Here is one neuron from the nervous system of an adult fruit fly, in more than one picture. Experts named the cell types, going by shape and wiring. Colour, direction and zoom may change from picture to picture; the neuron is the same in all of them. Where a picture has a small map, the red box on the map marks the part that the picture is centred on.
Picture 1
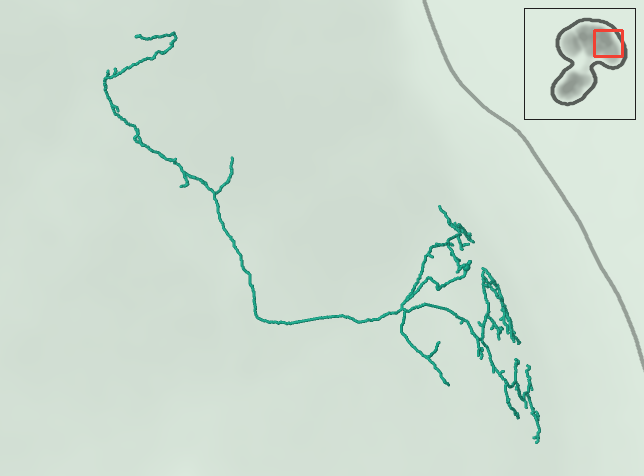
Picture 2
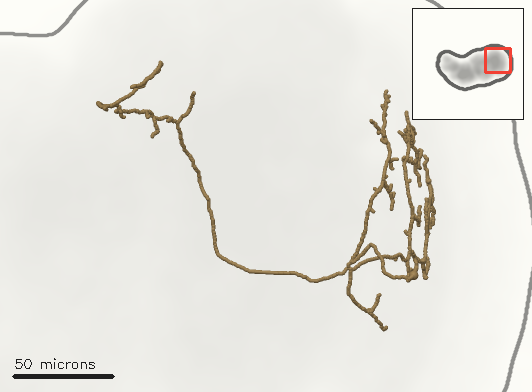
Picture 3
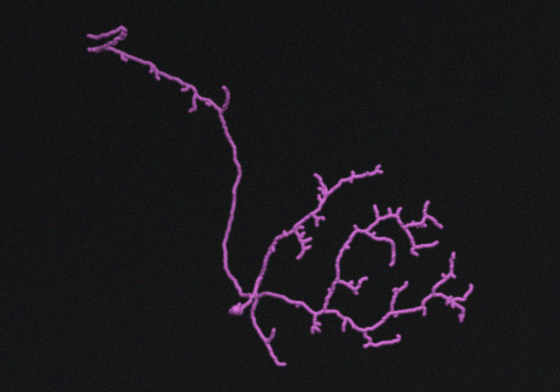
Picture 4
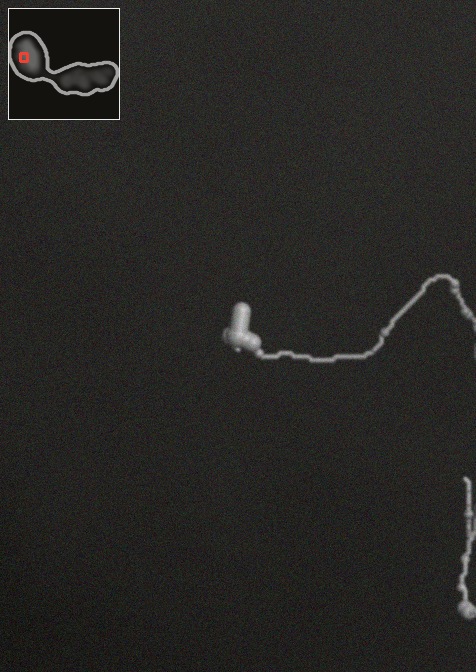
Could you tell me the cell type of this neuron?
MeVP16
